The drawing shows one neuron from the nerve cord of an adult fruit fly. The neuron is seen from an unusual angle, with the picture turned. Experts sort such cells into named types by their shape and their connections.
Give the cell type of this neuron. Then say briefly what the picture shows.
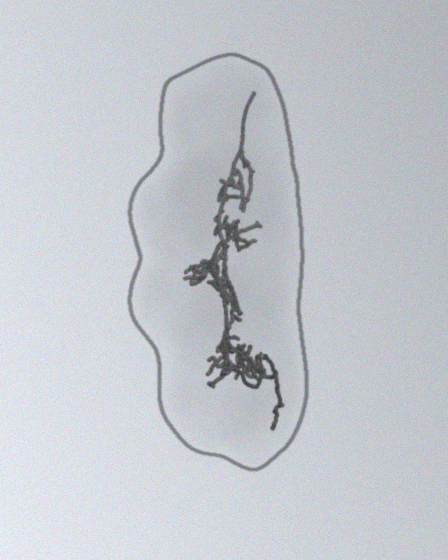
Its cell type is DNd05. It is a descending neuron. No cell body is drawn. Dozens of branch ends can be seen.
